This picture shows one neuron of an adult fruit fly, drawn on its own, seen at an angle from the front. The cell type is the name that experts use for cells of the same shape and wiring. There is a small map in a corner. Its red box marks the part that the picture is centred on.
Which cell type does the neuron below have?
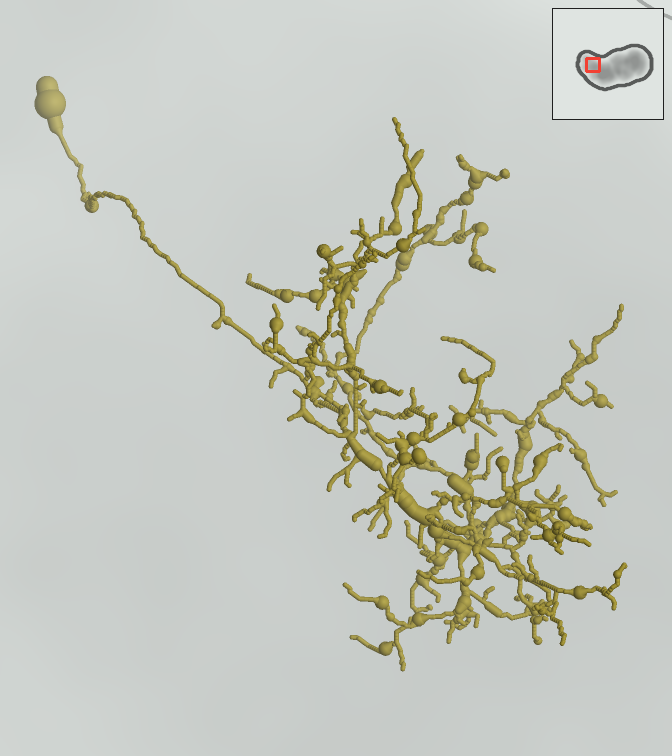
IN20A.22A049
